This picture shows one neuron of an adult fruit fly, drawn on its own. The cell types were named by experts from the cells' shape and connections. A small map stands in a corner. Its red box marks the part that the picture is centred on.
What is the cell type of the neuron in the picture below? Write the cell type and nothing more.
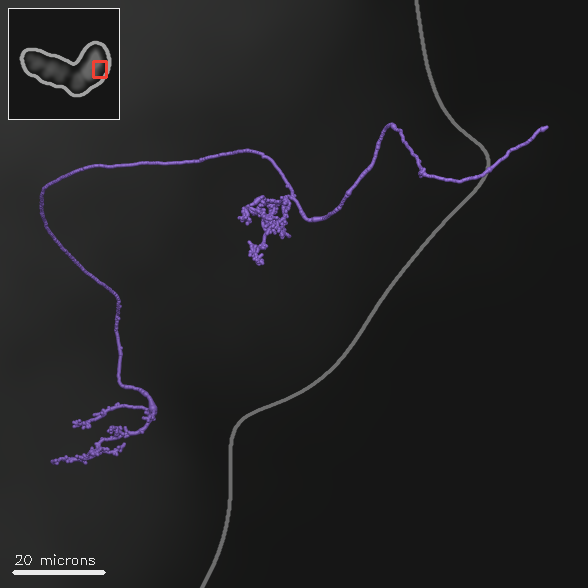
ORN_DC2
